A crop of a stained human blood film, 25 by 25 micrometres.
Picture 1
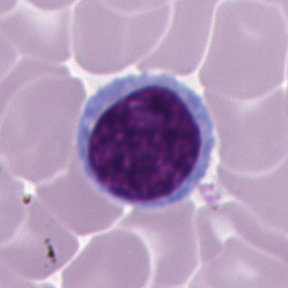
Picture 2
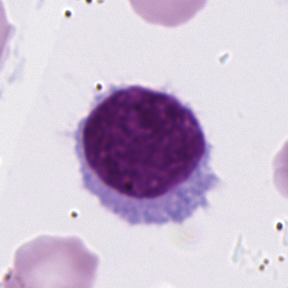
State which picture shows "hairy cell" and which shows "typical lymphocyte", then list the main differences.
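Quick answer: the first picture is the typical lymphocyte and the second is the hairy cell. Where they really part ways is the edge: the hairy cell's is ragged, with fine short projections, while in the lymphocyte the cytoplasm just runs as a thin rim all the way around the nucleus. The nuclei themselves measure much alike, both round, both about 10 micrometres across, and both filling about 70% of the cell's area. The lymphocyte, about 12 micrometres across, has a nucleus with no notch or indentation, and its chromatin is coarse and clumped into dark purple patches. As for colour, the hairy cell's cytoplasm is pale blue.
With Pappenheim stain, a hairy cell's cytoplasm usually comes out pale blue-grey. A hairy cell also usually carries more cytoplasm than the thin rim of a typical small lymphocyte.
In these two, though, the nucleus takes up about 70% of the area in each. Neither shows granules, none at all in the lymphocyte and no distinct ones in the hairy cell, and the lymphocyte has no vacuoles either. Odds and ends: a small pale purplish fragment lies against the lower right edge of the lymphocyte, no other cell touches the hairy cell, and small dark specks are scattered over the background of the second picture.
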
